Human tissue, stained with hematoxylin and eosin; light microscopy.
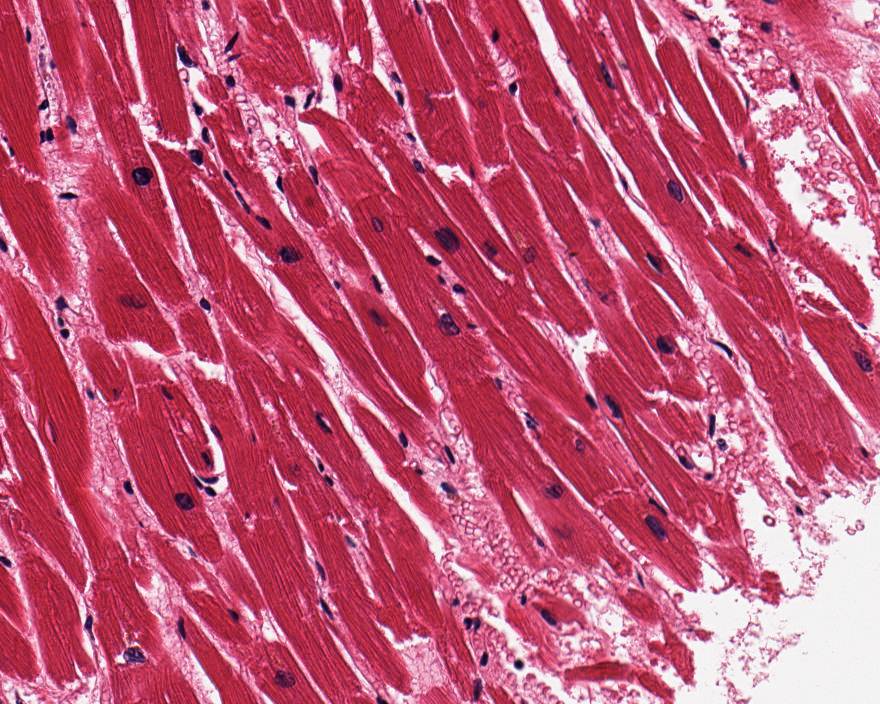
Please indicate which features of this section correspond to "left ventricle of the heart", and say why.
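You're looking at the left ventricle of the heart. What goes with it is the way the muscle fibres branch and join their neighbours.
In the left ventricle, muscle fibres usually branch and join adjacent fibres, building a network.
The rest is simply what the section shows: long parallel fibres running diagonally from upper left toward lower right, deep pink cytoplasm with fine lengthwise striations, and small, dark, spindle-shaped nuclei in the narrow spaces between the fibres.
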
